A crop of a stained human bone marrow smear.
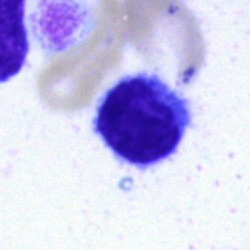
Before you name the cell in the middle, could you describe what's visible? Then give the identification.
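Checking the nucleus first: it fills almost the whole cell, leaving only a very scant rim of cytoplasm. That thin rim, at the upper right edge, is deep blue. The chromatin stains dark blue-purple and looks dense. The cell margin is fuzzy, with small irregular projections. Name: lymphocyte.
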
